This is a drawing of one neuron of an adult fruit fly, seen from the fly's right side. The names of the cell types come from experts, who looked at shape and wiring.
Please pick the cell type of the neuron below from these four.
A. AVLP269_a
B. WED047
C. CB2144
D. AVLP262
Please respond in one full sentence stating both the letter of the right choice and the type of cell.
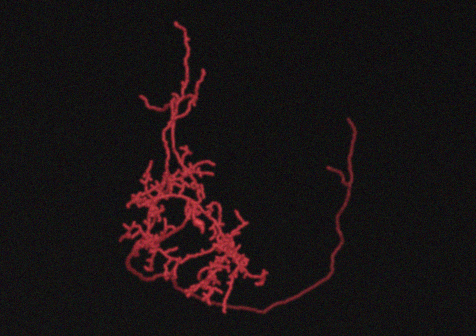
The neuron is categorized as cell type AVLP269_a, option A.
